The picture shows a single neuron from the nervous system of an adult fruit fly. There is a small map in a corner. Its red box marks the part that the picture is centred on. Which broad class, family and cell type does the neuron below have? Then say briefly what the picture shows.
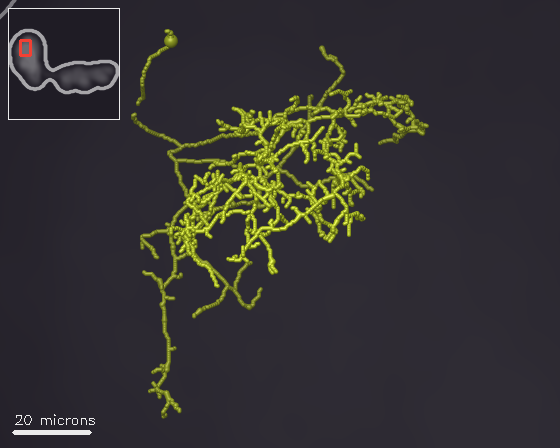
This is a central-brain intrinsic neuron. The family is hemilineage VLPl&d1_dorsal. The cell type is AVLP224_a. From top to bottom in the picture it spans about 100 microns. As drawn here it is taller than it is wide.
